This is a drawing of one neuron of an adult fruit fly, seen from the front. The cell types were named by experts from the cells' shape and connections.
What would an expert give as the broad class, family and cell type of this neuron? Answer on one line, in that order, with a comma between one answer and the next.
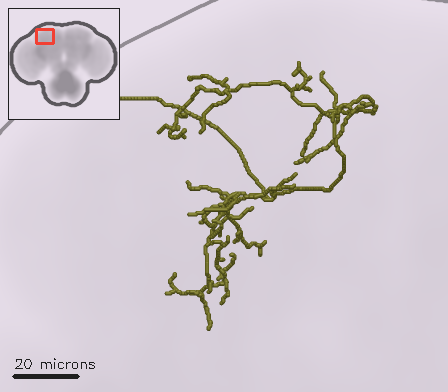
central-brain intrinsic neuron, hemilineage SLPad1_posterior, CB1457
